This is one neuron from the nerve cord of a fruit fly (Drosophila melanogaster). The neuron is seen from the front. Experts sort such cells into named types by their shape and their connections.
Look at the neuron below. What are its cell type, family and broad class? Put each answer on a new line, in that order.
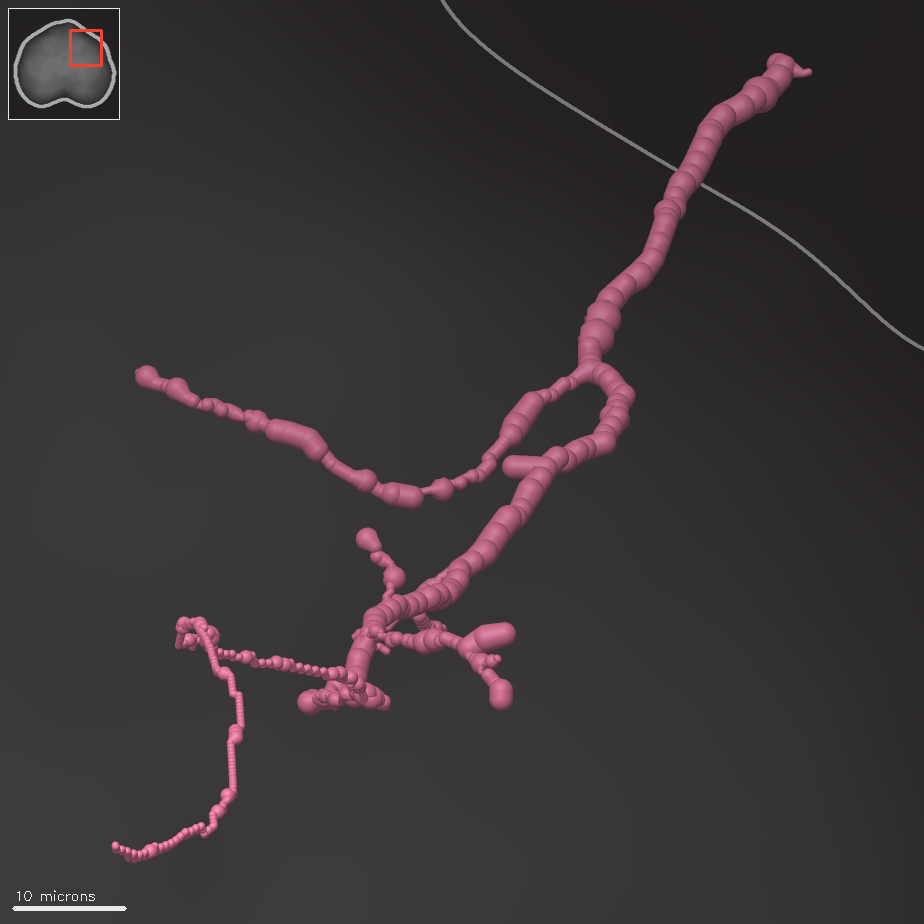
SApp08
class mechanosensory proprioceptive
sensory neuron ascending to the brain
